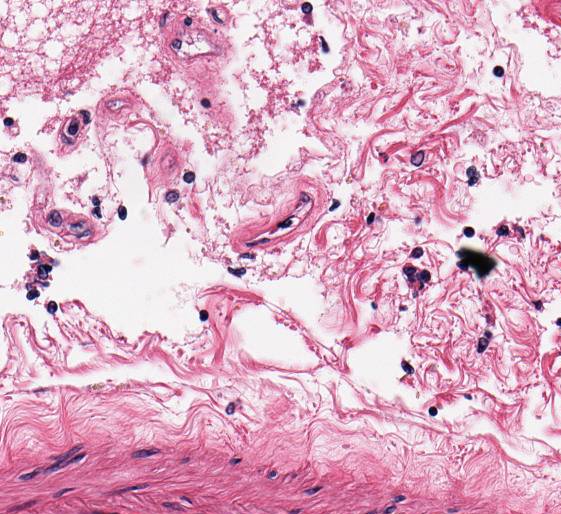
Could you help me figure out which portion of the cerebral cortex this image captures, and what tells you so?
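Part shown: leptomeninges. Loose, wavy pink fibrous tissue over most of the field; large irregular clear spaces between its fibres across the middle.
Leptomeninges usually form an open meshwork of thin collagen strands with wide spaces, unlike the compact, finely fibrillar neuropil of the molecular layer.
Denser pink band along the bottom edge, spindle nuclei running roughly horizontally. No epithelial lining.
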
